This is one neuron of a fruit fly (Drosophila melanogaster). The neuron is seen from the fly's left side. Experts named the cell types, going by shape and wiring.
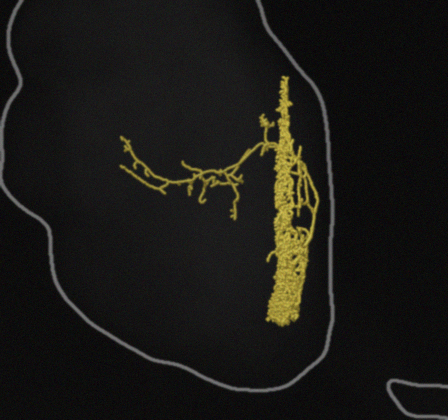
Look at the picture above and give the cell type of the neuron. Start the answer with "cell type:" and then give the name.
cell type: LPT21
